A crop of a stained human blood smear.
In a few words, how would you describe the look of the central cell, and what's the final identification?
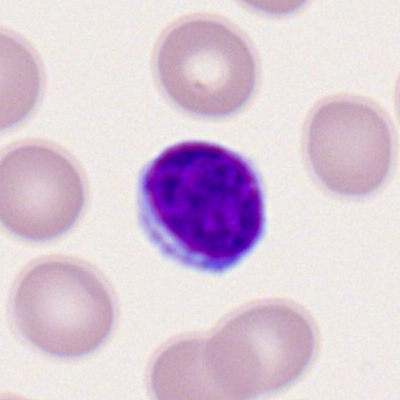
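Outline smooth and round. Nucleus occupies most of the cell; chromatin dense, dark purple, coarsely clumped. Cytoplasm a thin pale blue crescent, chiefly at the lower left edge. Cell: lymphocyte.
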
